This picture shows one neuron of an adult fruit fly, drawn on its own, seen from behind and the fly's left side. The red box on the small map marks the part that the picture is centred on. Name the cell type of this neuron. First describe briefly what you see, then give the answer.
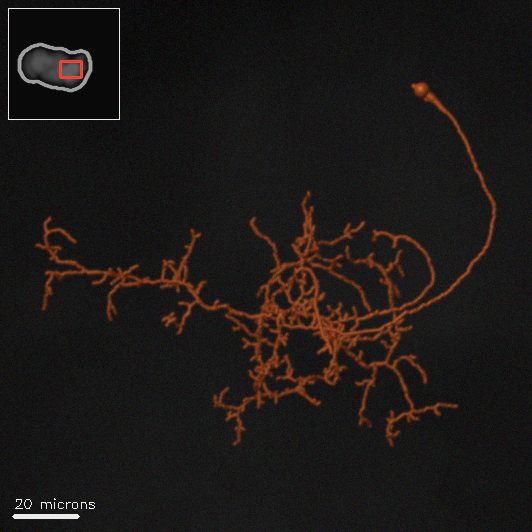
Its cell body lies at the upper right of the picture. From left to right in the picture it spans about 150 microns. Dozens of branch ends can be seen. Its broad class is nerve-cord intrinsic neuron. It is of cell type IN11A028.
